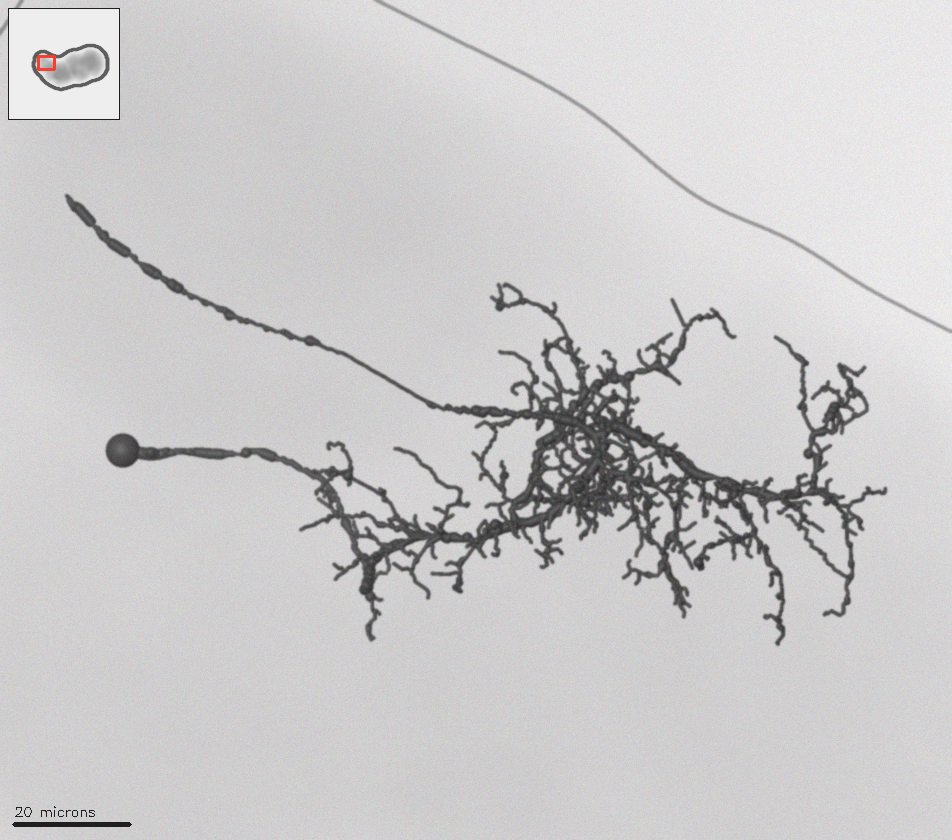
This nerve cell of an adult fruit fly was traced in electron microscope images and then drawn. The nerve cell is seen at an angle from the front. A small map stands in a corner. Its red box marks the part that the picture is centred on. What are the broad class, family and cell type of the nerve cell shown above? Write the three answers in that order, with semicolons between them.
motor neuron of the nerve cord; hemilineage 03B; MNad47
